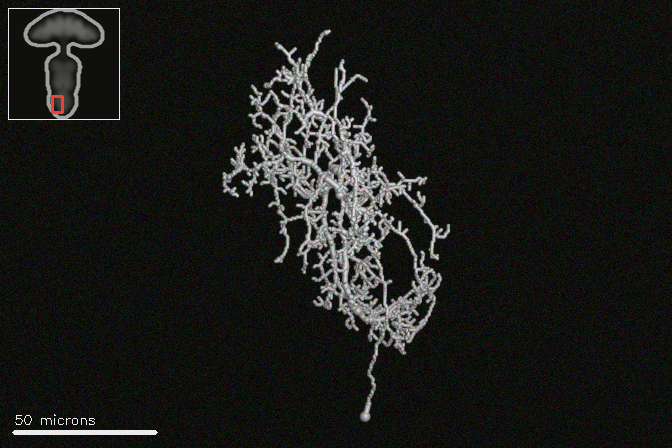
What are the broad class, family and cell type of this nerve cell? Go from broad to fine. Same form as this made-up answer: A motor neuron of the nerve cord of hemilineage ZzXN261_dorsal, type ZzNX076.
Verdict: A nerve-cord intrinsic neuron of hemilineage 20A.22A, type IN20A.22A006.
